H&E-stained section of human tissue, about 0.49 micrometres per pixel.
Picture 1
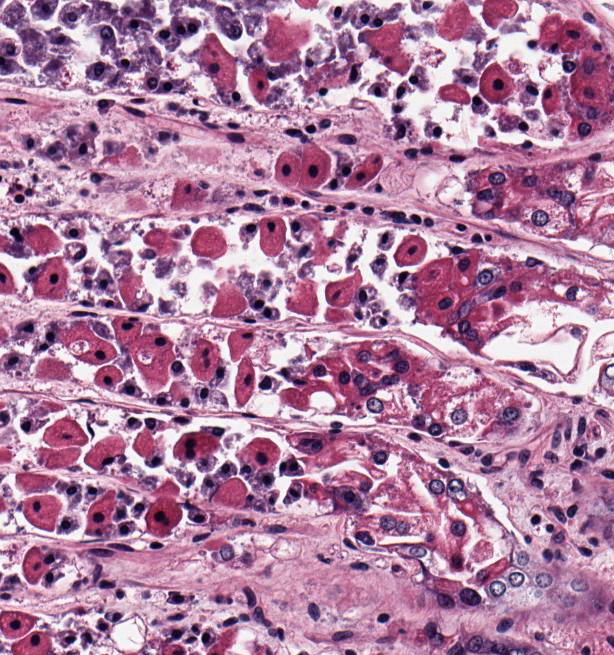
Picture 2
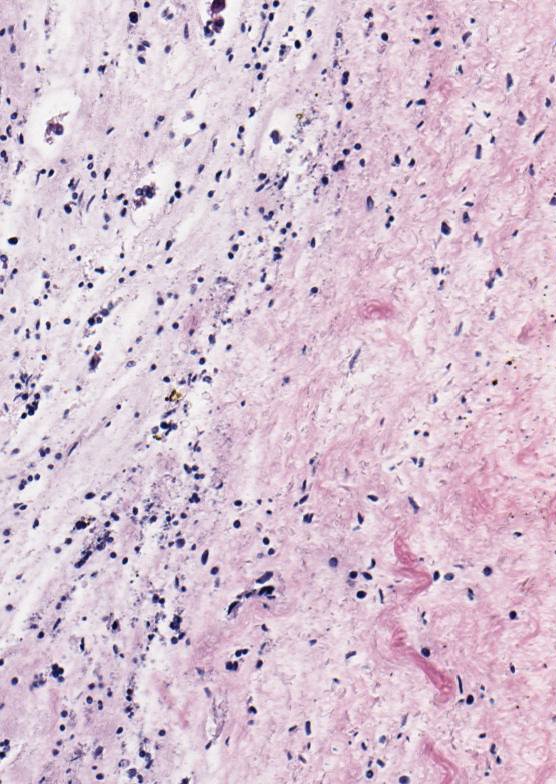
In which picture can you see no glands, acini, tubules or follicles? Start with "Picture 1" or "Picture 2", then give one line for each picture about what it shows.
Picture 2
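Picture 1: Glands cut lengthwise lie in parallel rows running roughly horizontally across the field.
Picture 2: No epithelium or glands are present anywhere in the field.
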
